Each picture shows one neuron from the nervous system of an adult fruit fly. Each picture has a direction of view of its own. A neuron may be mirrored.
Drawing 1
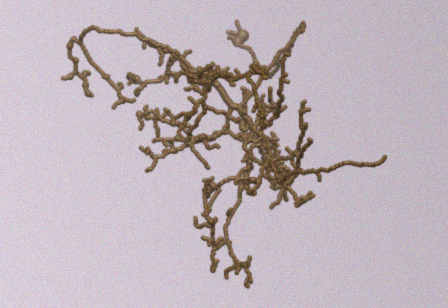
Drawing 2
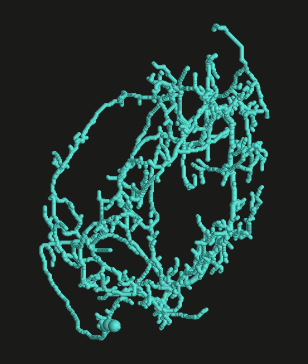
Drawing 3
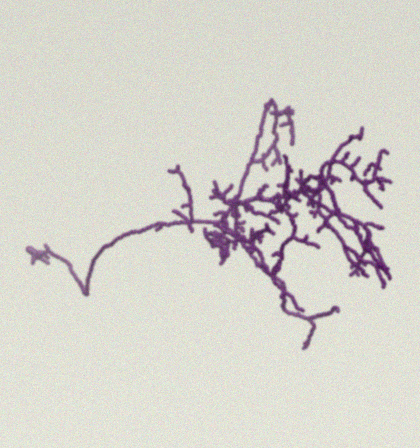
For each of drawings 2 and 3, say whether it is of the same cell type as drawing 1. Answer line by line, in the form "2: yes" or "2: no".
2: no
3: yes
